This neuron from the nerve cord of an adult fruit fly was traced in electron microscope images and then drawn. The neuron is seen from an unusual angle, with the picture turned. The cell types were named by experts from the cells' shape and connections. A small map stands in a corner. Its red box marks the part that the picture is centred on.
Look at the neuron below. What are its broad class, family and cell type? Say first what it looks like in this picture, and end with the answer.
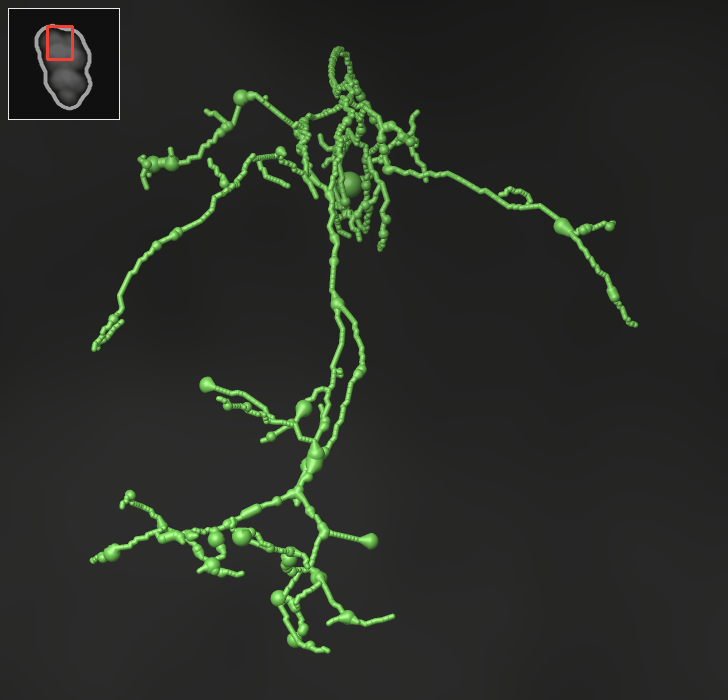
Dozens of branch ends can be seen. As drawn here it is about as wide as it is tall. This is a nerve-cord intrinsic neuron. Its family is hemilineage 09B. It is of cell type IN09B053.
